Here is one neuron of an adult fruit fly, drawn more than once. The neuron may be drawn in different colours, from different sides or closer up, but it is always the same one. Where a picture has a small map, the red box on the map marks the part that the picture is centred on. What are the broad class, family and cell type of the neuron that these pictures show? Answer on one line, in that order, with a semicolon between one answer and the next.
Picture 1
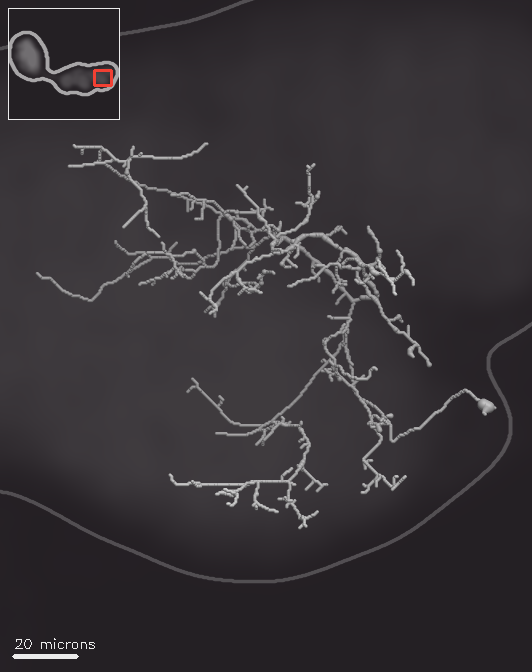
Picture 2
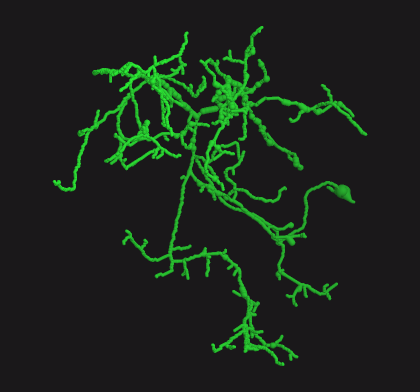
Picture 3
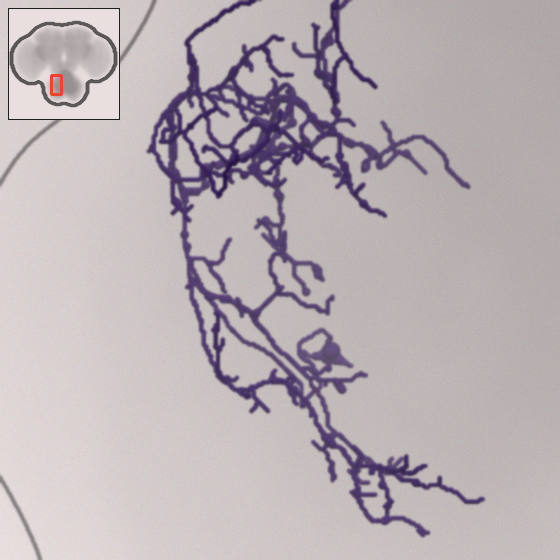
nerve-cord intrinsic neuron; hemilineage 13A; IN13A030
